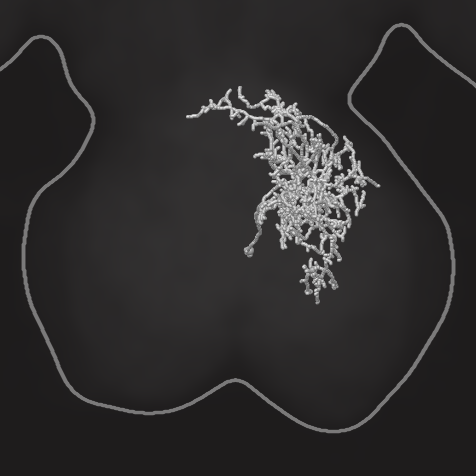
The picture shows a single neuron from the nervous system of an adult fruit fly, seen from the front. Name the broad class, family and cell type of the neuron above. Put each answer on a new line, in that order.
nerve-cord intrinsic neuron
hemilineage 03A
IN03A015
